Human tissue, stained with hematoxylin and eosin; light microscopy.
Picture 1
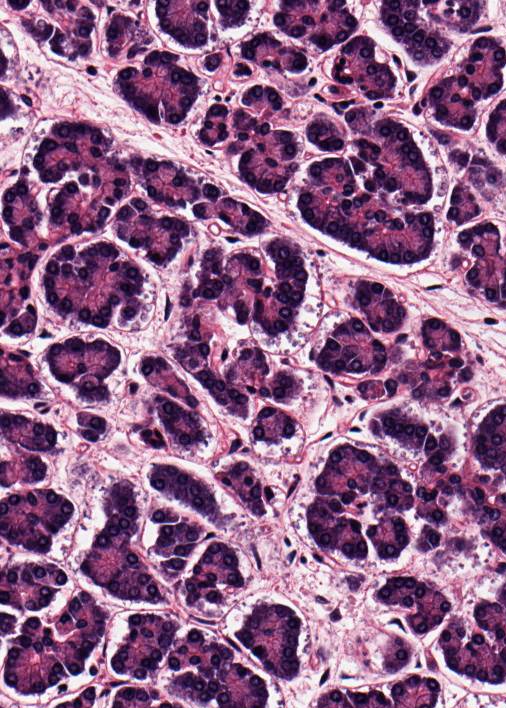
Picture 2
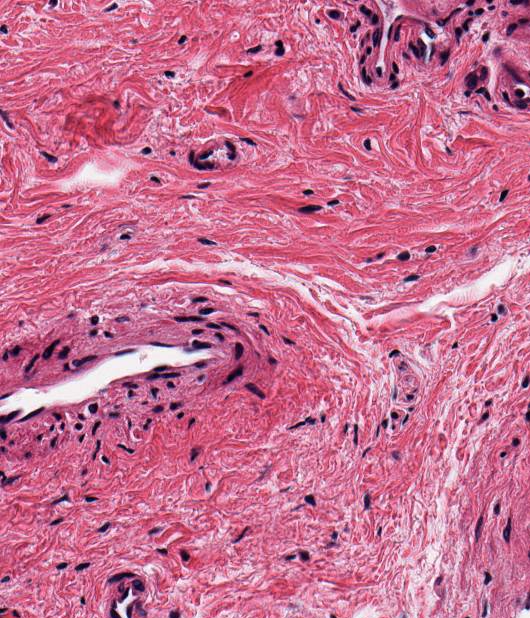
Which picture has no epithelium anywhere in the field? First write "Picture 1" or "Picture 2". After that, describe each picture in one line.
Picture 2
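What picture 1 shows: The acinar cells are pyramidal, with their broad bases at the outer edge of each acinus.
What picture 2 shows: No epithelium is present anywhere in the field.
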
